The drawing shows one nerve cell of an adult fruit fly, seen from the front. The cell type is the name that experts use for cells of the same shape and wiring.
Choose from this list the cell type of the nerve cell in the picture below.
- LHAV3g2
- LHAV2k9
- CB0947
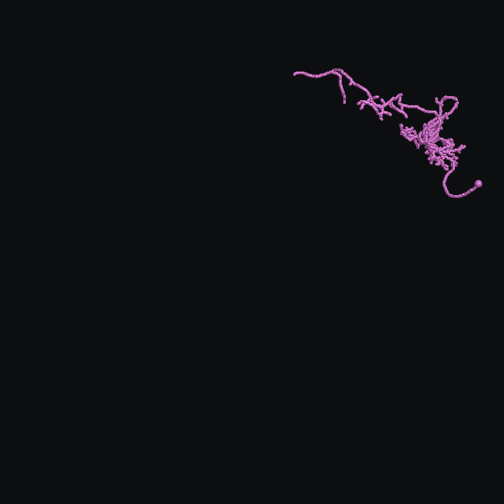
LHAV2k9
